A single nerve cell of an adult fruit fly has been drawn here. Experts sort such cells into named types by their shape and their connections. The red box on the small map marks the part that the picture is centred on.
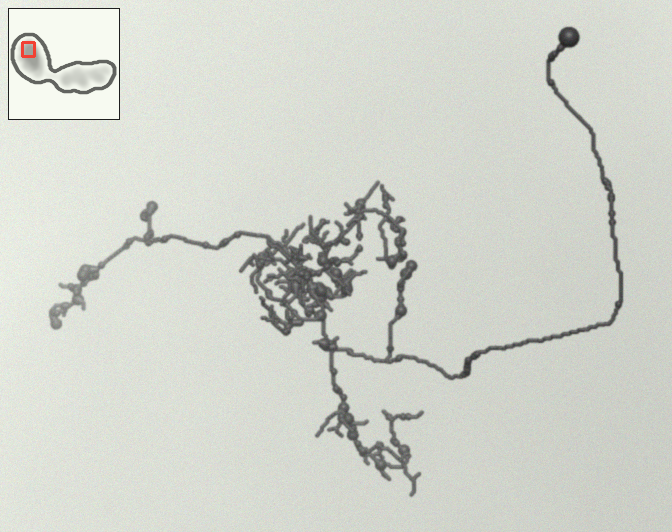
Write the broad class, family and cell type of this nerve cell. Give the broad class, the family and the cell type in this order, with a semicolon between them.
central-brain intrinsic neuron; class CX; FC2C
